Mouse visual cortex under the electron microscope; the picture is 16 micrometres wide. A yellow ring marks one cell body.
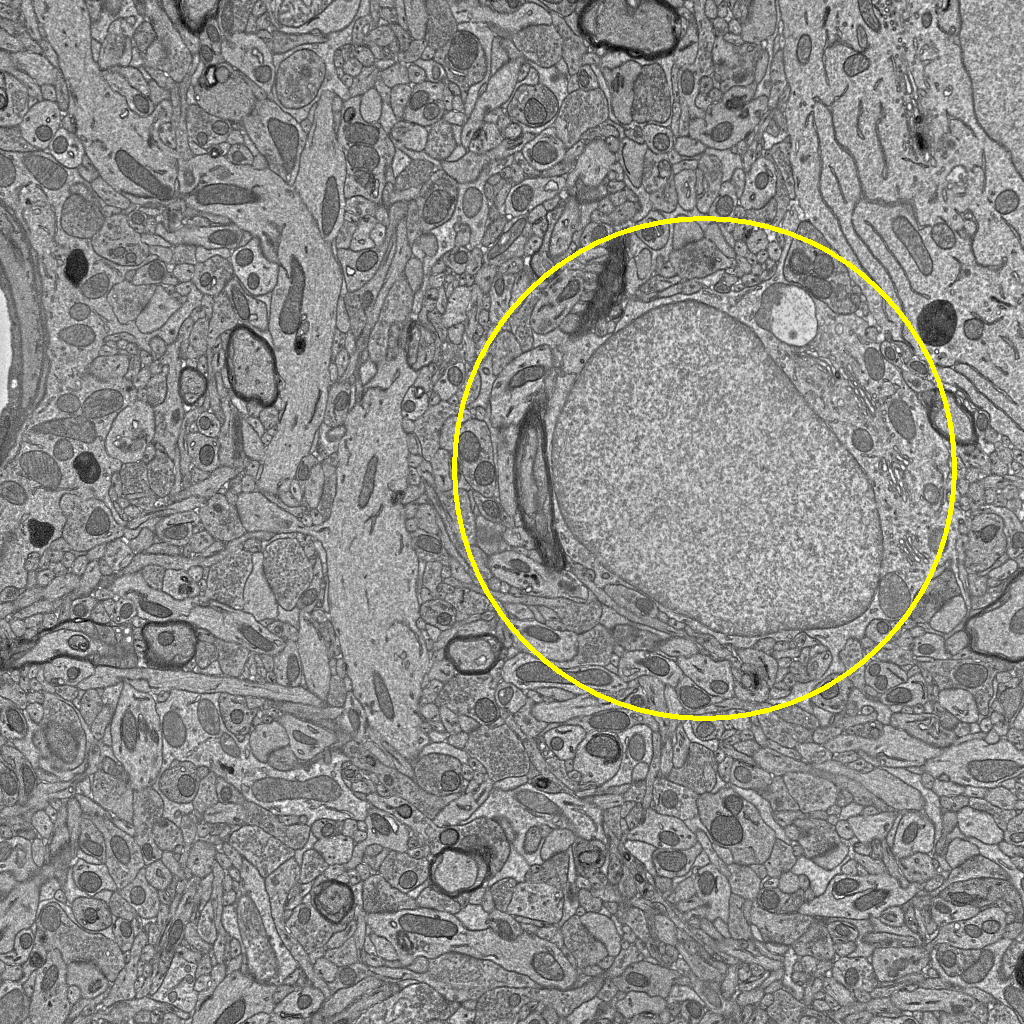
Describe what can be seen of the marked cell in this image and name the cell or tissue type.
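Look at the nucleus: large, rounded-triangular, smooth in outline, whole within the picture. Its envelope has no deep infoldings. The chromatin is finely granular and evenly spread, with no thick dark band against the envelope. No distinct nucleolus shows in this plane. This is an astrocyte.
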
